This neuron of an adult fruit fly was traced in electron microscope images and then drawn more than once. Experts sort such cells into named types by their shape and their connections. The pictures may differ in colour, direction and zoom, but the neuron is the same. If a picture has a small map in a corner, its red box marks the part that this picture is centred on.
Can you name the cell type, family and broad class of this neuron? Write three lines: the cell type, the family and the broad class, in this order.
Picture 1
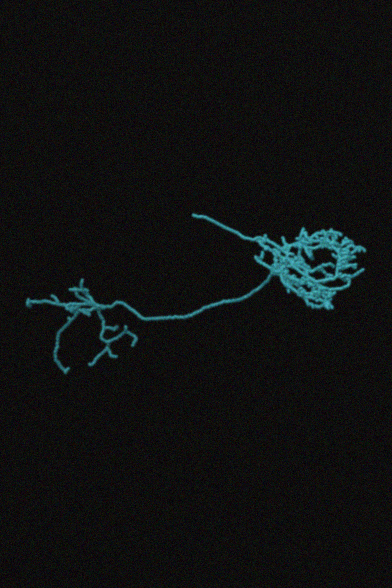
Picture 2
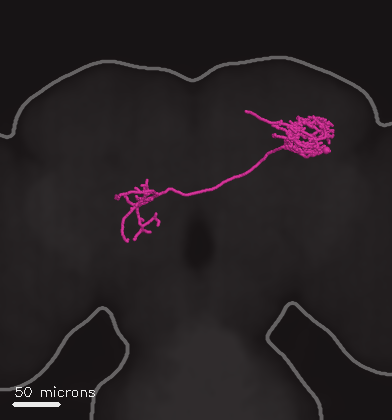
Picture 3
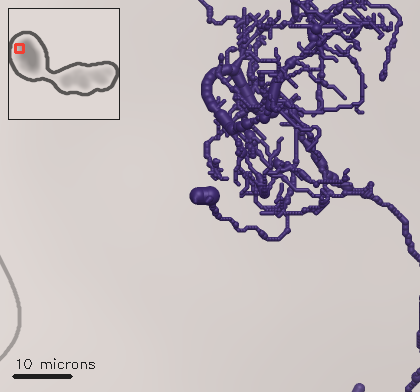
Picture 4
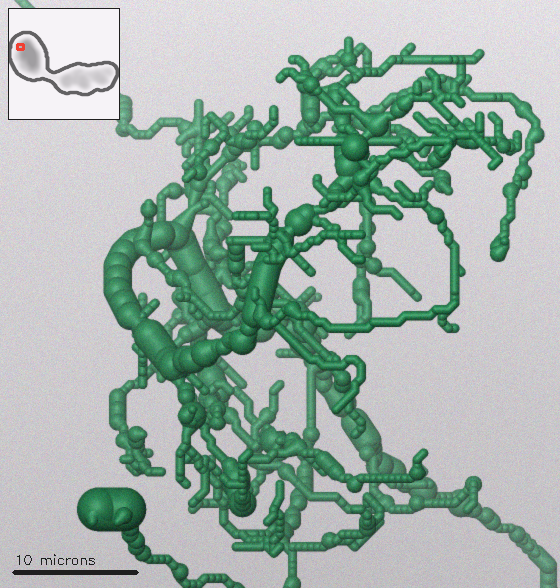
AOTU001
hemilineage AOTUv4_dorsal
central-brain intrinsic neuron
